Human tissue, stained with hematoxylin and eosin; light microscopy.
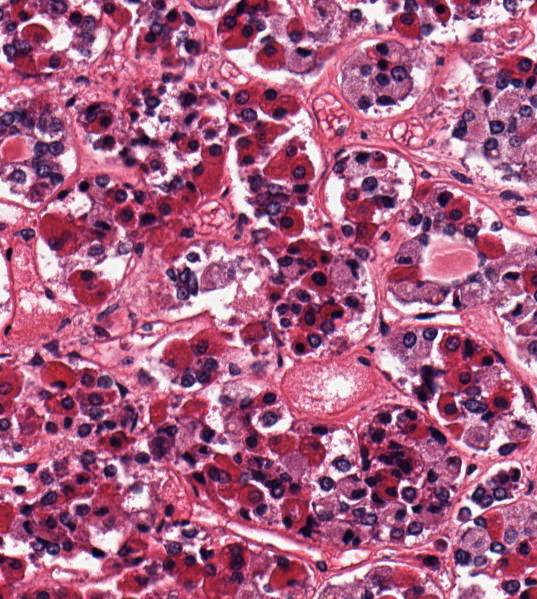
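Pituitary, haematoxylin and eosin stained section. Throughout the nests, many cells show deep red, densely eosinophilic cytoplasm. Interspersed with them are cells whose cytoplasm is pale and weakly stained grey-pink. Some cells in the nests have mauve to purple granular cytoplasm, unlike both the red and the pale cells. Nuclei are small, round and darkly stained, about one per cell.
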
